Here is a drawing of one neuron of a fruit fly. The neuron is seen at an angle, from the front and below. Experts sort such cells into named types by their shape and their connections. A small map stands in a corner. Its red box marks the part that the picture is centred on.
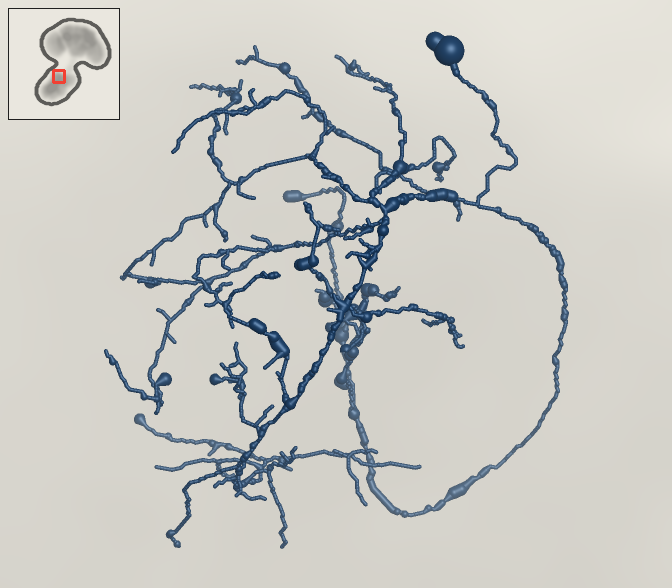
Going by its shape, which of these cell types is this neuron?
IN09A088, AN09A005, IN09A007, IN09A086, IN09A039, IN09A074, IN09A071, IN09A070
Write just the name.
IN09A071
